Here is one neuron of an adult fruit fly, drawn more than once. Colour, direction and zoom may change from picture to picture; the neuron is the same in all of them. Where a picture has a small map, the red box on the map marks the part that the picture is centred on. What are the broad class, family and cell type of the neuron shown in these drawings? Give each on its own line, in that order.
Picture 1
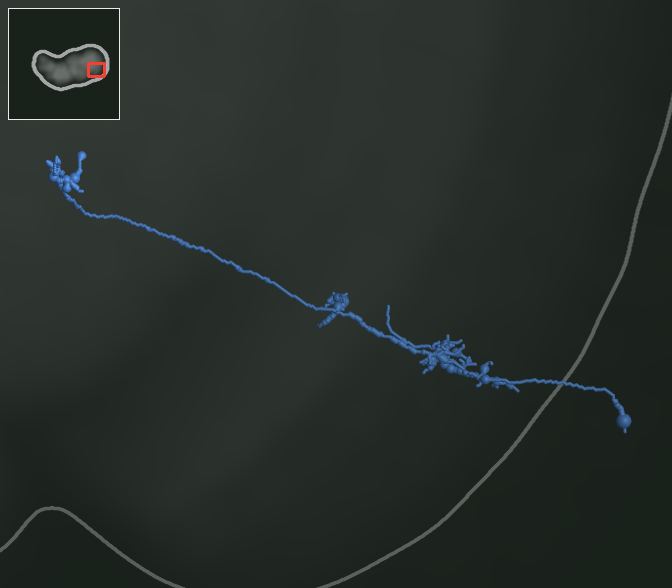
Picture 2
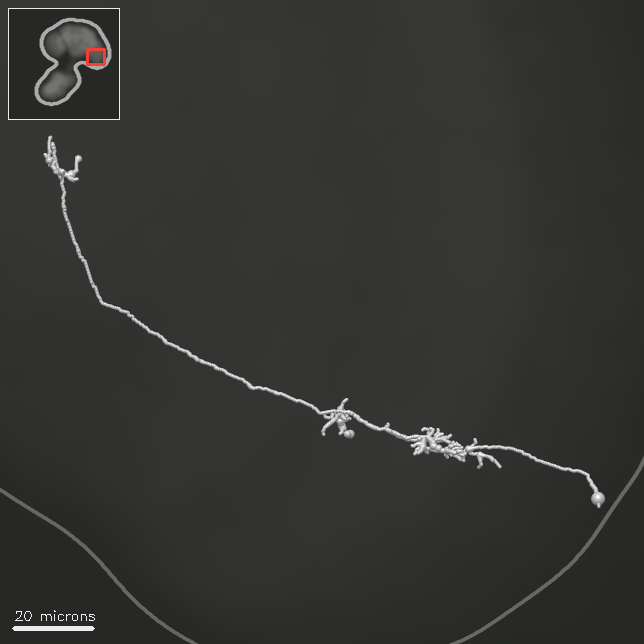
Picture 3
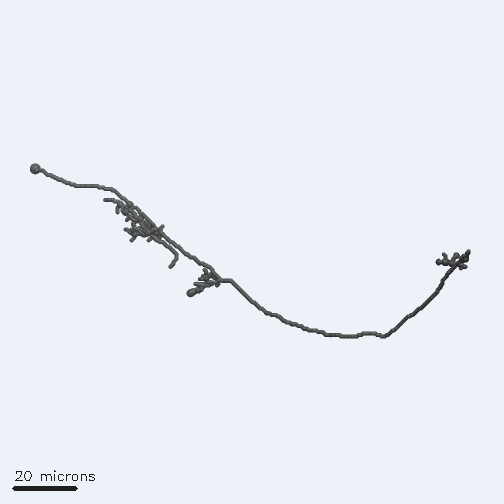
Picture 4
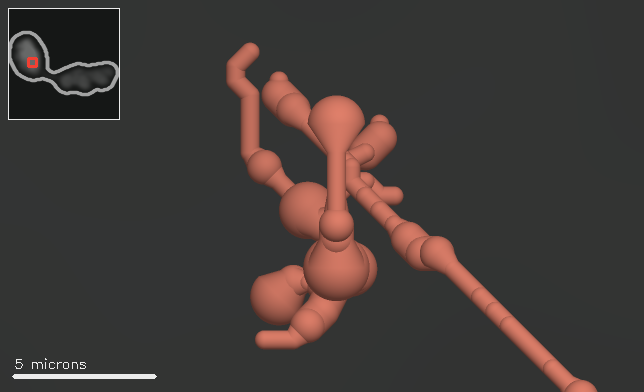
optic-lobe intrinsic neuron
Tm
Tm20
